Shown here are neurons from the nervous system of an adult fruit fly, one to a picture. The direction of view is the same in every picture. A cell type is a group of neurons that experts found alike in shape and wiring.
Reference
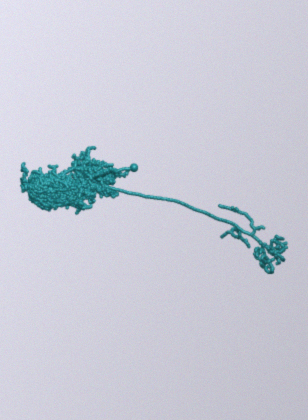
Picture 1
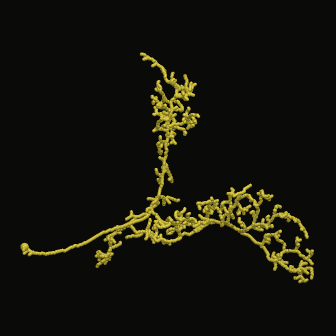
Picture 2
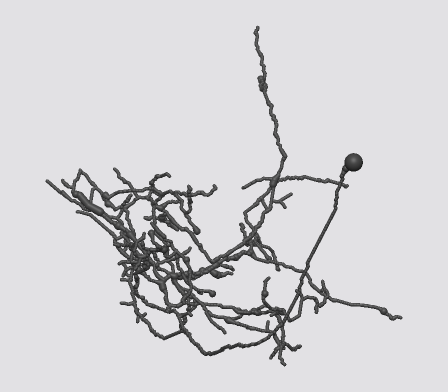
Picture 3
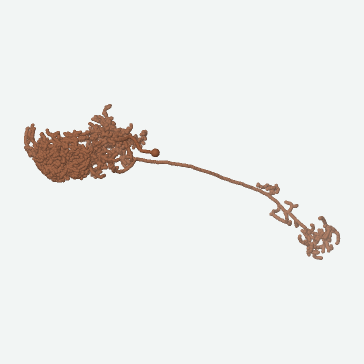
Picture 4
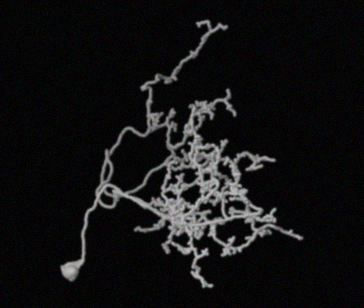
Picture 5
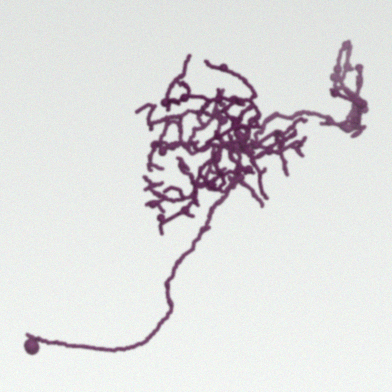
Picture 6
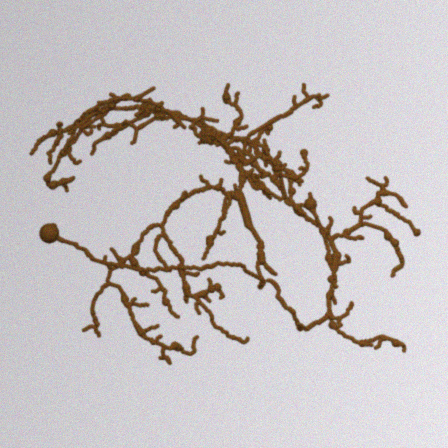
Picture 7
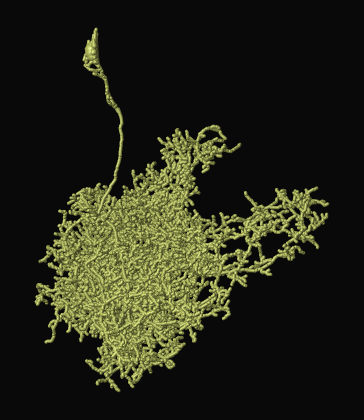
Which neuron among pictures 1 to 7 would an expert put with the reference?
Picture 3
